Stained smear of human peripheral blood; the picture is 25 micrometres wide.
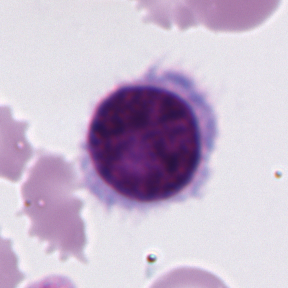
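Hairy cell: the one in the middle, about 12 micrometres across, its border bearing many fine, hair-like projections. Its nucleus is round in outline, about 10 micrometres across, and takes up about 70% of the cell's area. The rim of cytoplasm looks widest on the upper right side of the cell. Searching the cytoplasm closely, I find no granules in it, and no vacuoles either.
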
